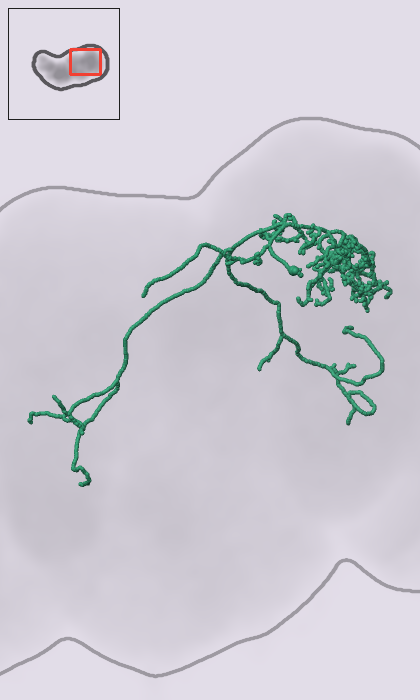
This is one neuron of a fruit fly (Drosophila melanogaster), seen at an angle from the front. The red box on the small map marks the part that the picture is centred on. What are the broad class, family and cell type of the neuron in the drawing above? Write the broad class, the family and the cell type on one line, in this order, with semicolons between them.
central-brain intrinsic neuron; hemilineage SMPad1; SIP121m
